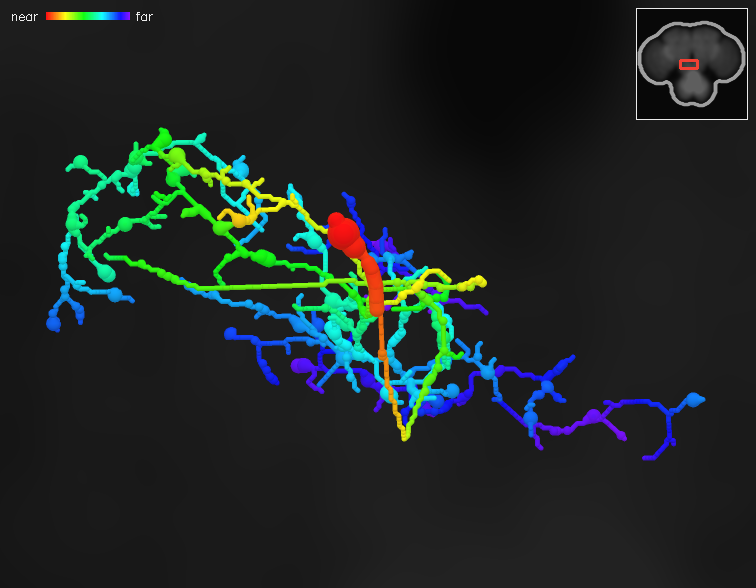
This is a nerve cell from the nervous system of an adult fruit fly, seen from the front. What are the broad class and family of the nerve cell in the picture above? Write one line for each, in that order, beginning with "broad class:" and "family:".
broad class: central-brain intrinsic neuron
family: hemilineage TRdm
